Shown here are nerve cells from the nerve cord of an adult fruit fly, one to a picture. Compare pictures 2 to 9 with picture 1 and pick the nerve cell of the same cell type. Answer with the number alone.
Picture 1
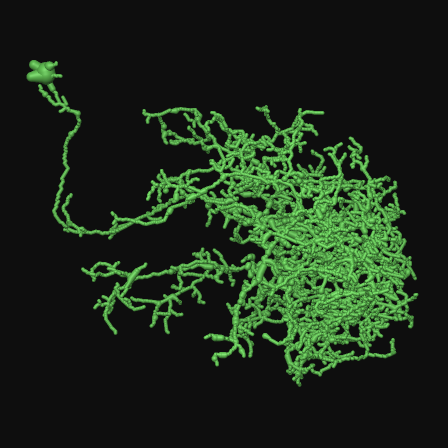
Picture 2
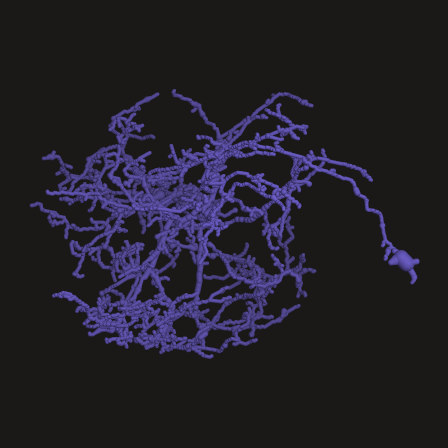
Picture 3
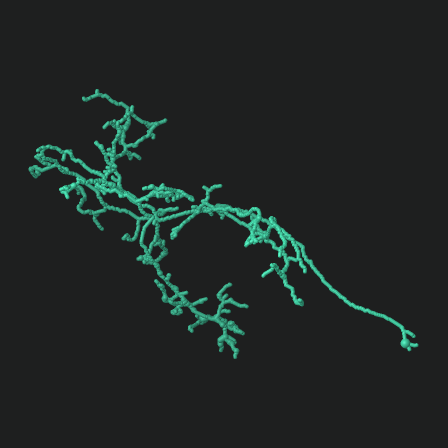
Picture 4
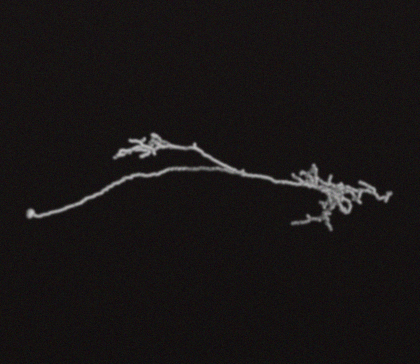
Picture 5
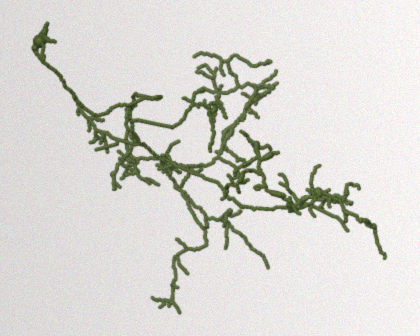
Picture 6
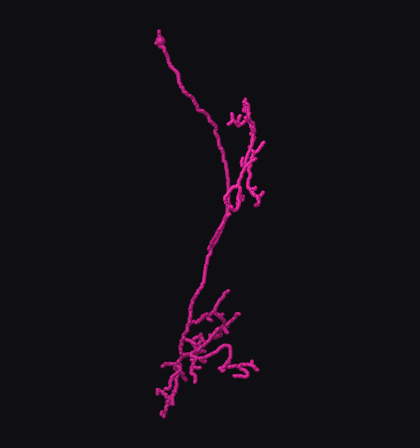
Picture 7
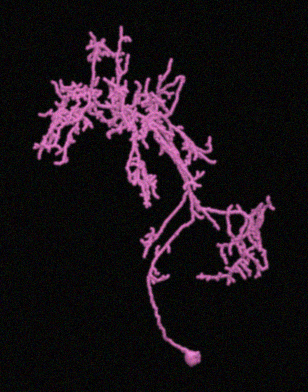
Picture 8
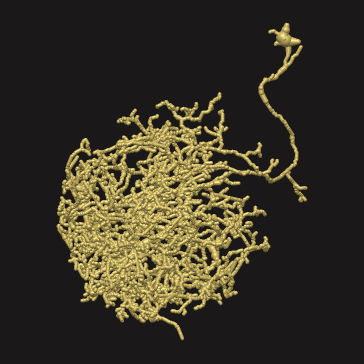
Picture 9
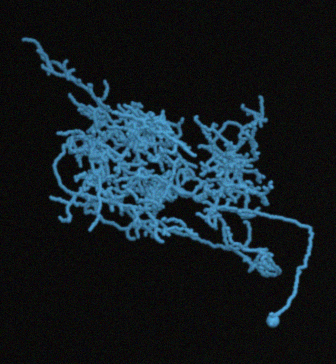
8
